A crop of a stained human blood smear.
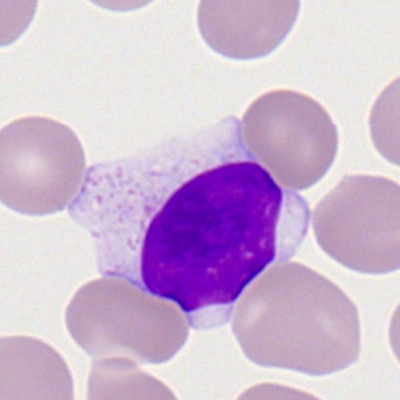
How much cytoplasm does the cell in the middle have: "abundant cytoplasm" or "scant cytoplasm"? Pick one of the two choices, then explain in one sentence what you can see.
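Abundant cytoplasm. The cytoplasm is plentiful, with most of it lying to the left of the nucleus.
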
